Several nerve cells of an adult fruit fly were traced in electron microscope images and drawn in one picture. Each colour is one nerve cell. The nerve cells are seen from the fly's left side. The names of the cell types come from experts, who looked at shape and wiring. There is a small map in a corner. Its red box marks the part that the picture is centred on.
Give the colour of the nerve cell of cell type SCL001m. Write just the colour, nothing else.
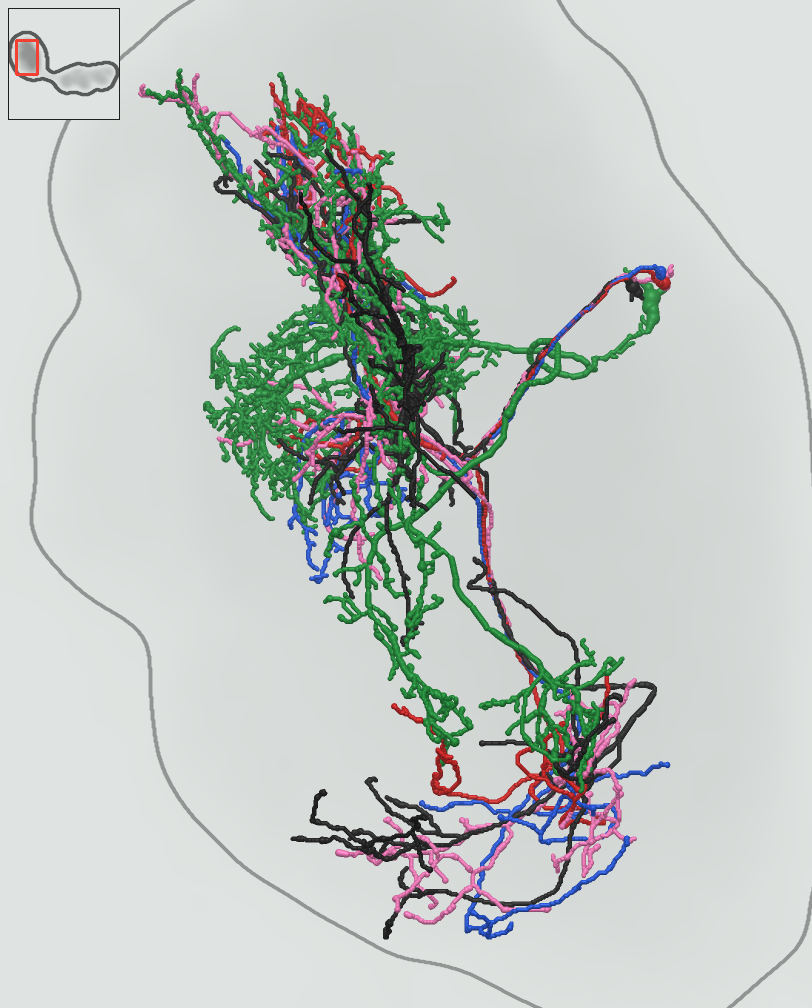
red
